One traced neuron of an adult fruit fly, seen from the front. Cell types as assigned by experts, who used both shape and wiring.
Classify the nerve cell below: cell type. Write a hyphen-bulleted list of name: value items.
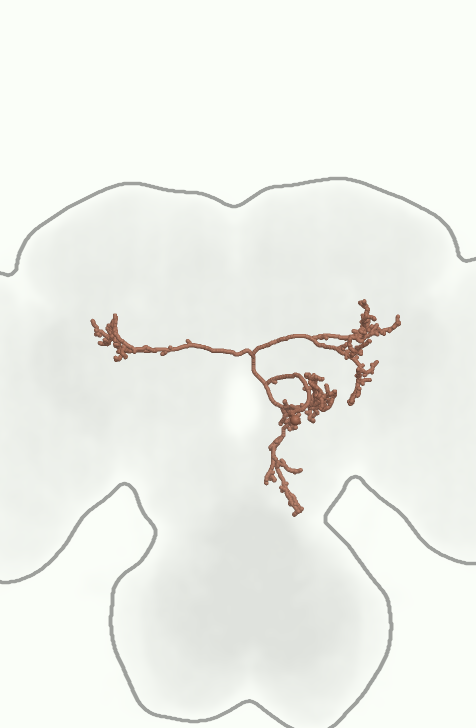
- cell type: VES022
